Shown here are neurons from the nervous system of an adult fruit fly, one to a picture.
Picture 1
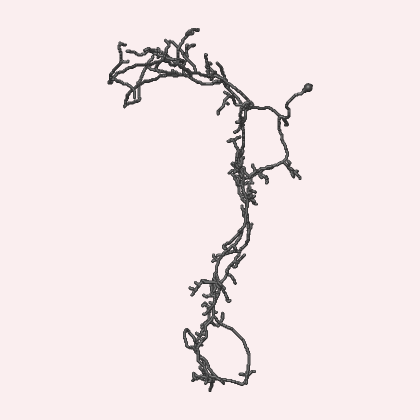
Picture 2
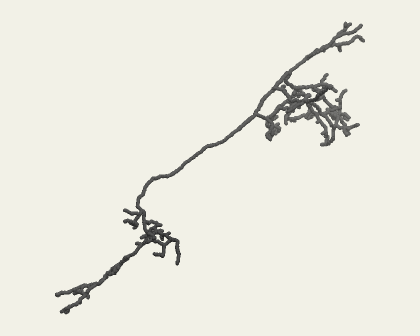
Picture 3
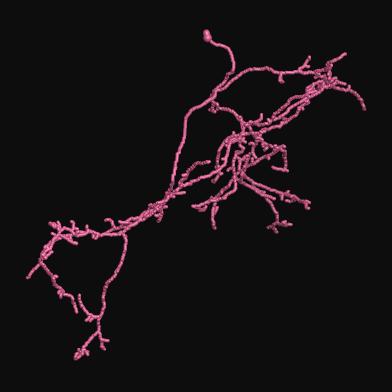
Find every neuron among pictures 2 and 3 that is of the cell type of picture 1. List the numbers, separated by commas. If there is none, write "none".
none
